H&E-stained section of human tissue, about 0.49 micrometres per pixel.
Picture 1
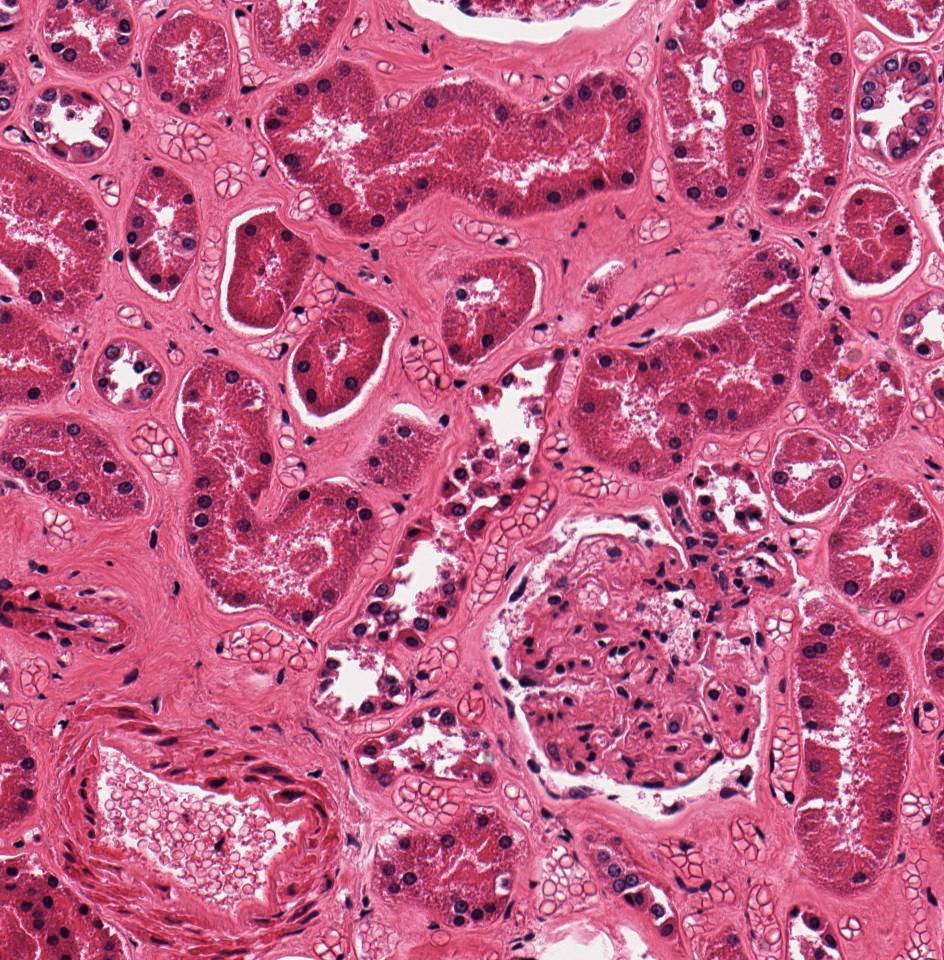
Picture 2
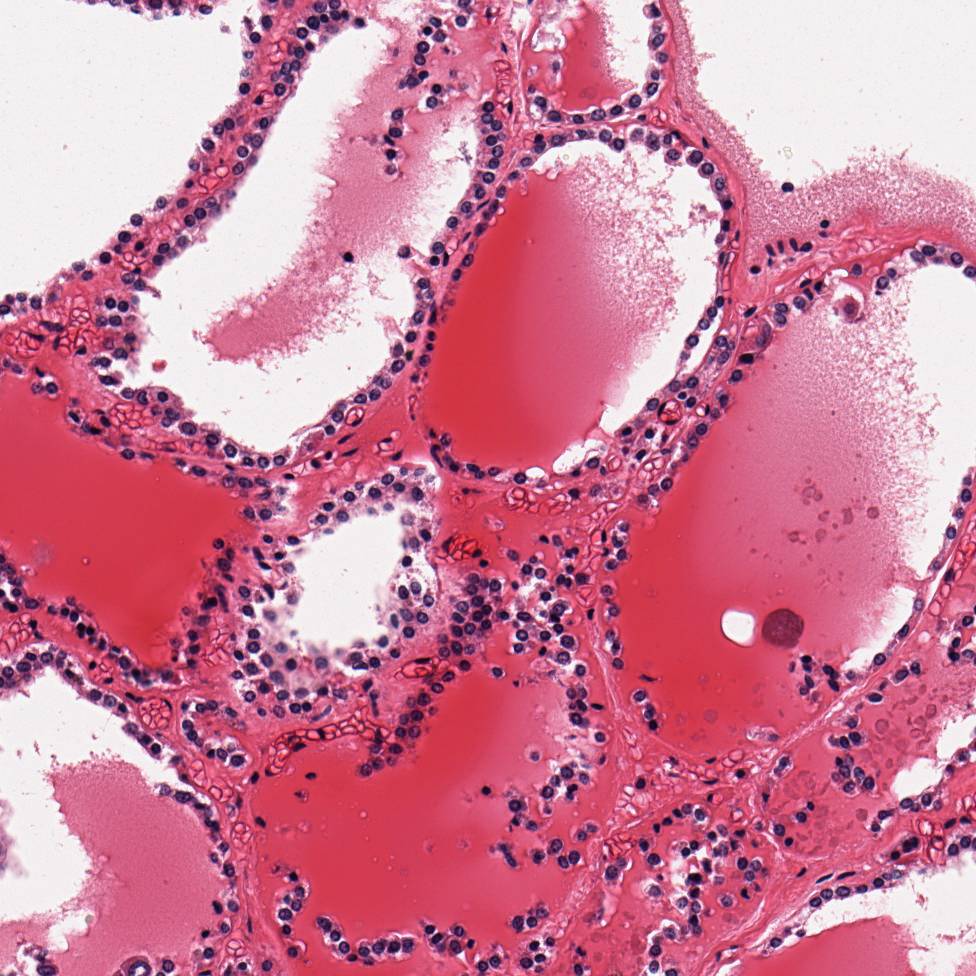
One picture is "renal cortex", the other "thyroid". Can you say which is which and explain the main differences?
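Look first at picture 1: that is renal cortex, and picture 2 is thyroid. In the renal cortex you'll find a single glomerulus in the lower right-centre, with tubules packed closely around it. Most of those tubules have cuboidal cells with plenty of granular eosinophilic cytoplasm and round dark nuclei, and the larger ones have narrow, irregular lumina with ragged, fluffy pink edges. At the lower left there's a muscular vessel whose thick wall of smooth muscle cells runs circumferentially around its lumen. Now the thyroid: each follicle has just a single layer of low cuboidal to flattened cells, their small, round, dark-staining nuclei set in a neat row. Most follicle lumens hold a homogeneous, deep pink-red material, and the thin partitions between follicles carry capillaries packed with red blood cells.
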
